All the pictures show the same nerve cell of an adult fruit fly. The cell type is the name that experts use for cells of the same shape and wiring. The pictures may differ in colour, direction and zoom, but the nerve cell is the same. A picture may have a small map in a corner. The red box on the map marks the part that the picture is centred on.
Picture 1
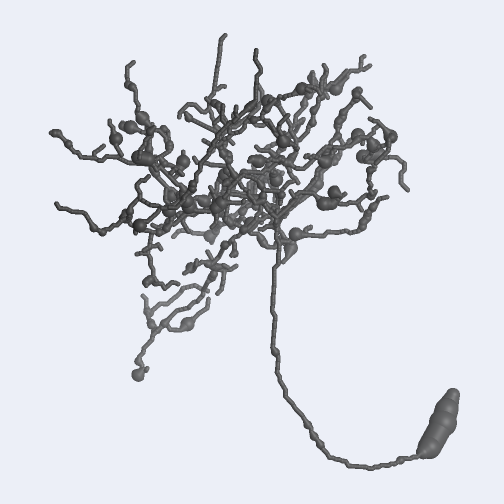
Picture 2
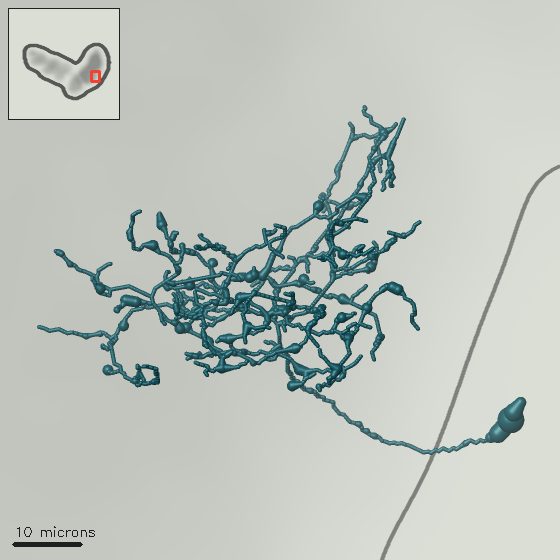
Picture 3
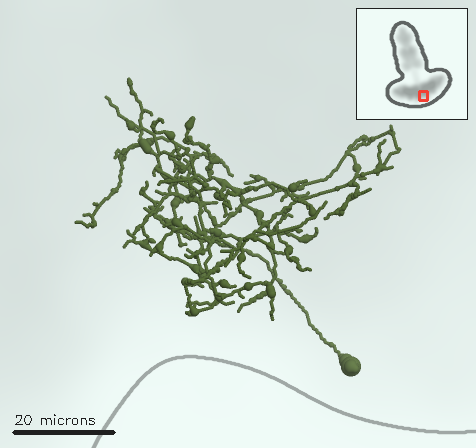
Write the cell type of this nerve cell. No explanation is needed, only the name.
PRW015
